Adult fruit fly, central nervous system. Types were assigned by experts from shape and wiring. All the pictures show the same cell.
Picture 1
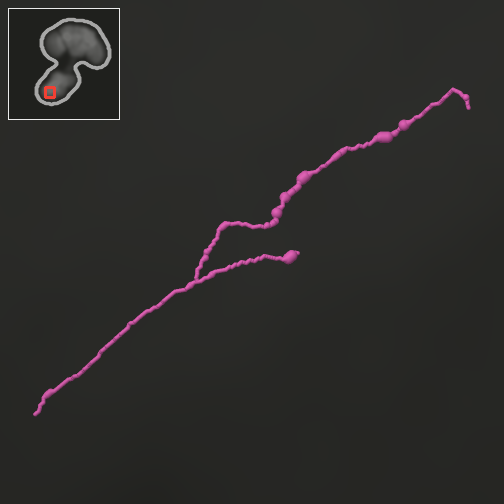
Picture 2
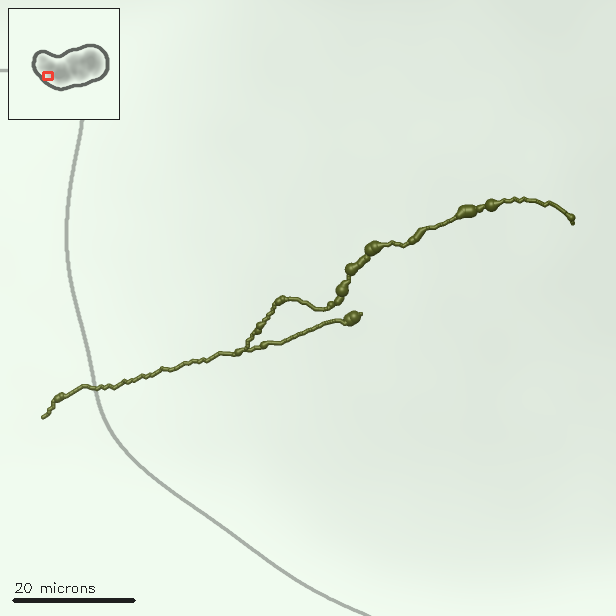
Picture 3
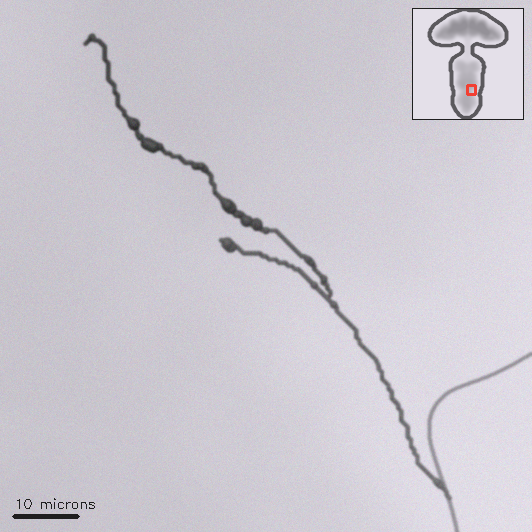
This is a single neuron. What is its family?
class mechanosensory tactile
